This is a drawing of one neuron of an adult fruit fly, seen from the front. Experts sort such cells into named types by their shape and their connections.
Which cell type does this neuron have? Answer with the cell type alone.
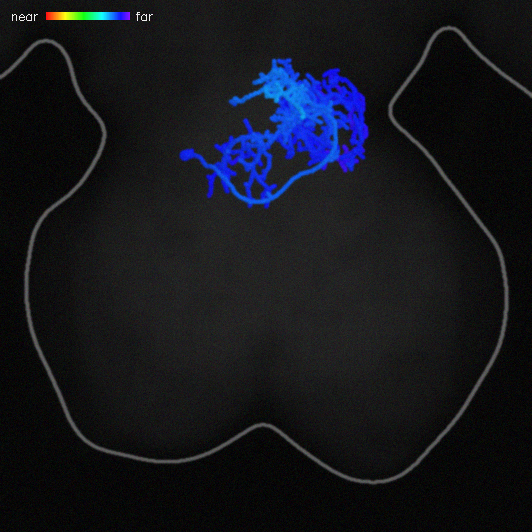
INXXX301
